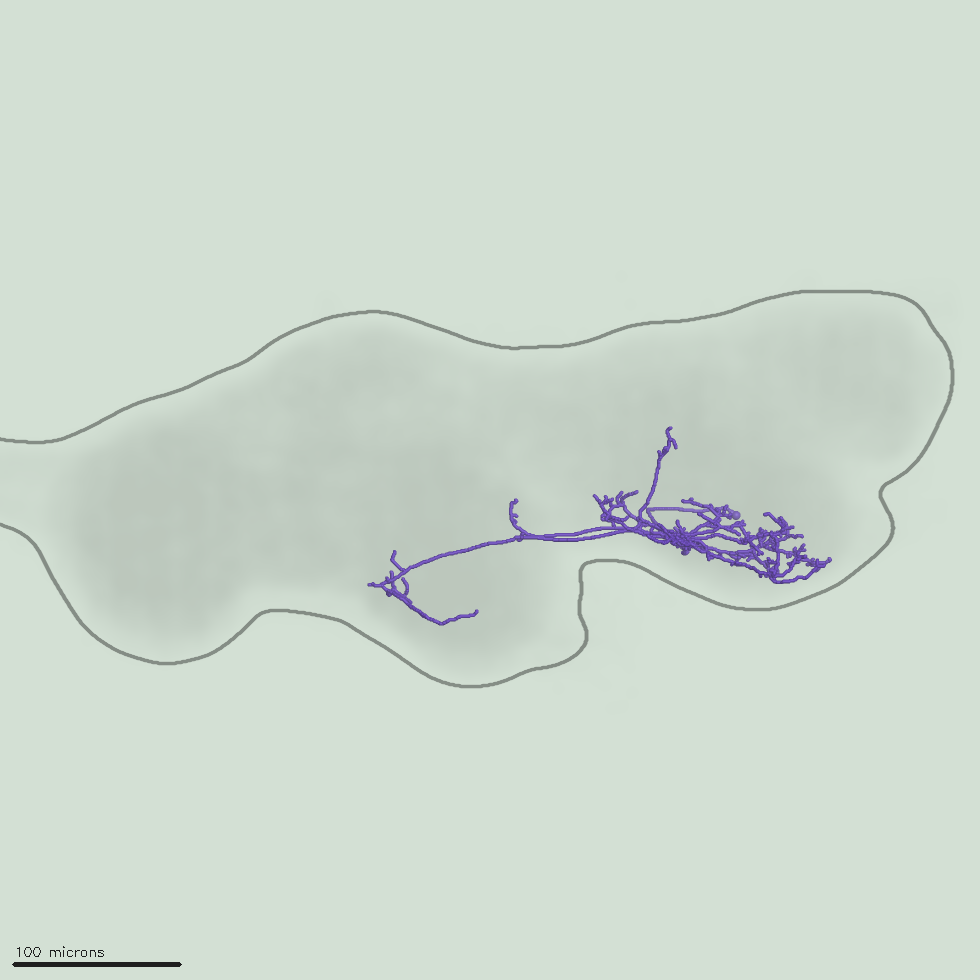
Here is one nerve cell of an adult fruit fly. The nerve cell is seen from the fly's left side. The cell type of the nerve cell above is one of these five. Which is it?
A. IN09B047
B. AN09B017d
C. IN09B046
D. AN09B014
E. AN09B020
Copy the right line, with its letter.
A. IN09B047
